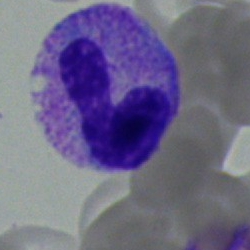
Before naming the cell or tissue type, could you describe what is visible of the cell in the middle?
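I see a nucleus bent into a curved U or V, its open side facing upward. Its chromatin looks dense and dark purple. There's abundant pale lilac-pink cytoplasm, filled with fine pinkish-purple granules. This is a band neutrophil.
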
